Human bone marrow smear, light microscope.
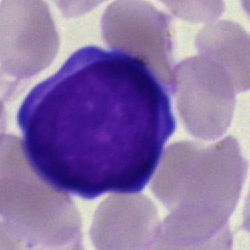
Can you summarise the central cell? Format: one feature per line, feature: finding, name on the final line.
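Nucleus: nearly fills the whole cell, you'll notice.
Cytoplasm: only a thin rim, easiest to spot along the upper left edge.
Rim colour: deep blue.
Chromatin: dark purple all through the nucleus.
Name: a blast.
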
